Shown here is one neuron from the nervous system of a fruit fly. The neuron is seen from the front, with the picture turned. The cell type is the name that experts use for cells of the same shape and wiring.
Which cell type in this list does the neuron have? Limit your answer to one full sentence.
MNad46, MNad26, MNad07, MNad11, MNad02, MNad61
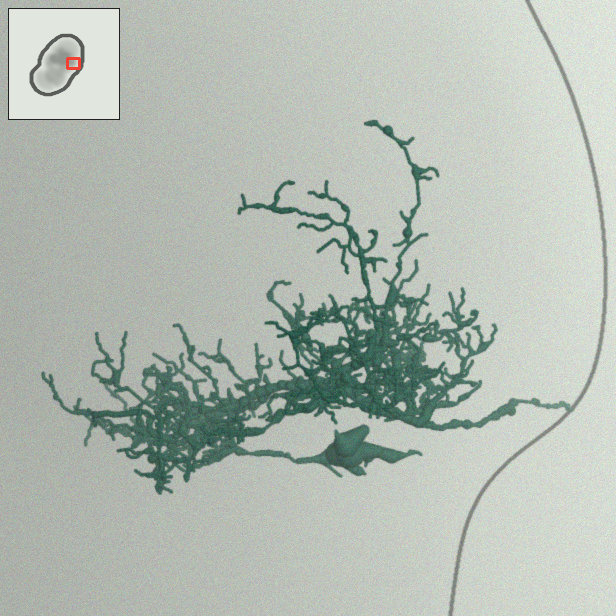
Classified by cell type, this neuron is MNad02.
